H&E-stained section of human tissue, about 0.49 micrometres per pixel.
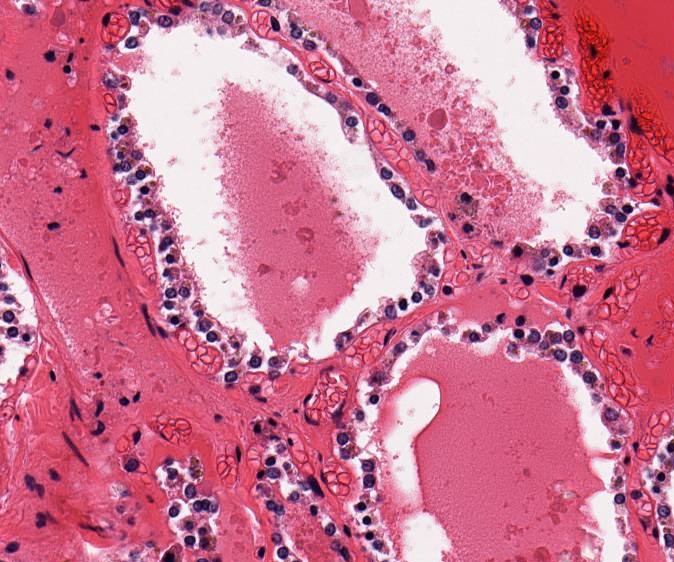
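Thyroid in H&E: several large, irregularly rounded spaces fill the field, divided from one another by thin septa. Each is lined by a single layer of low cuboidal cells with small, round, dark nuclei. Capillaries crowded with red blood cells run in the septa, just beside the lining cells. Some lining cells hold brown granular pigment in their cytoplasm.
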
